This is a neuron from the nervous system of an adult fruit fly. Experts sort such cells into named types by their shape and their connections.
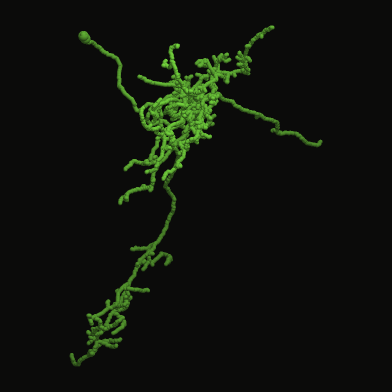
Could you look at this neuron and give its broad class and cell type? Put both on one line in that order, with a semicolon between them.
central-brain intrinsic neuron; CL235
